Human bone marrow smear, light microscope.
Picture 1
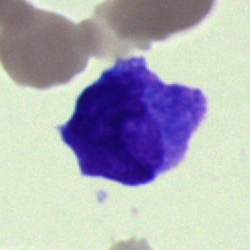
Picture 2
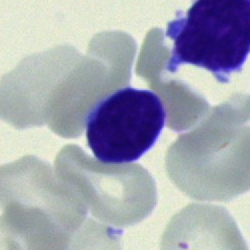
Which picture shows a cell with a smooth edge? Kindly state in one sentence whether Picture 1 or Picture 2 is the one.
Smooth is the outline of the cell in picture 2.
